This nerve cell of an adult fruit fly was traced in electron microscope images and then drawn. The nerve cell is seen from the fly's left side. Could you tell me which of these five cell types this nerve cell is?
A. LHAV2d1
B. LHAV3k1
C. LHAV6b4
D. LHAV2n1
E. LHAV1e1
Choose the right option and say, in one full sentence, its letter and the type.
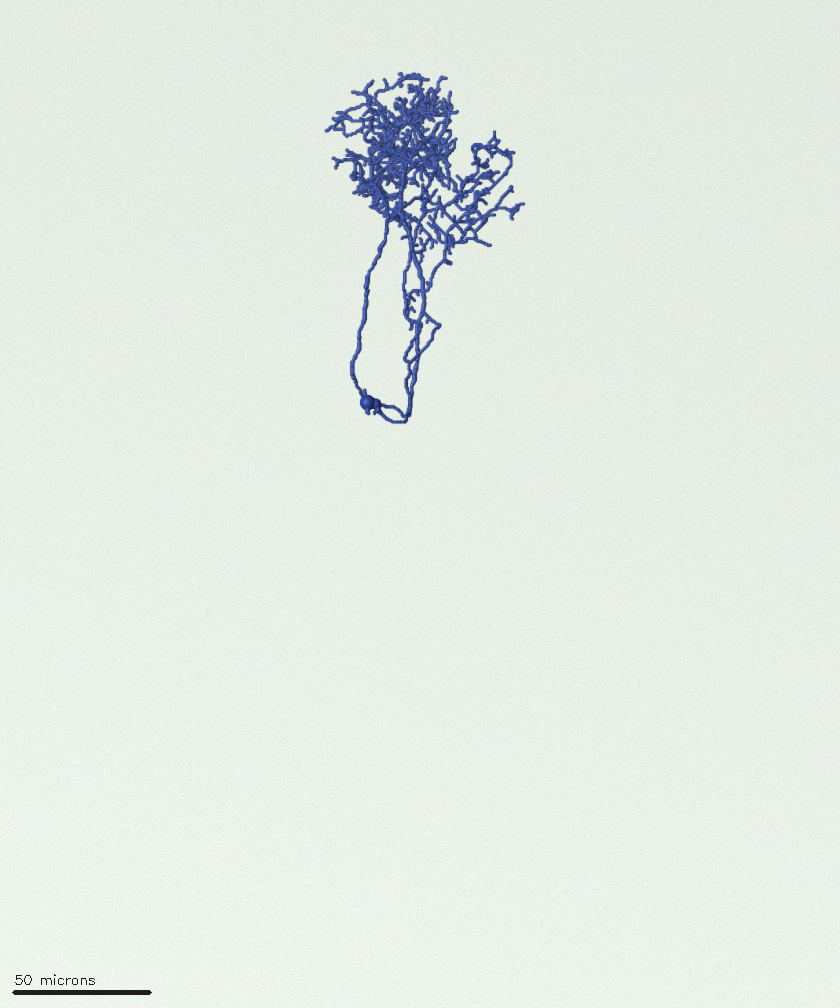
Option E, which reads LHAV1e1, is the cell type of the nerve cell.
